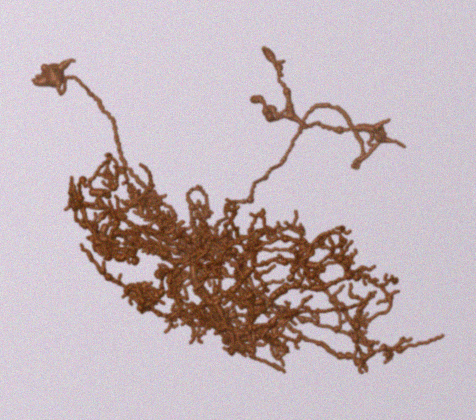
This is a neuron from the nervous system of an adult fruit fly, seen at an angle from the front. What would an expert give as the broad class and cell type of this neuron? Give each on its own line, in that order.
central-brain intrinsic neuron
GNG136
